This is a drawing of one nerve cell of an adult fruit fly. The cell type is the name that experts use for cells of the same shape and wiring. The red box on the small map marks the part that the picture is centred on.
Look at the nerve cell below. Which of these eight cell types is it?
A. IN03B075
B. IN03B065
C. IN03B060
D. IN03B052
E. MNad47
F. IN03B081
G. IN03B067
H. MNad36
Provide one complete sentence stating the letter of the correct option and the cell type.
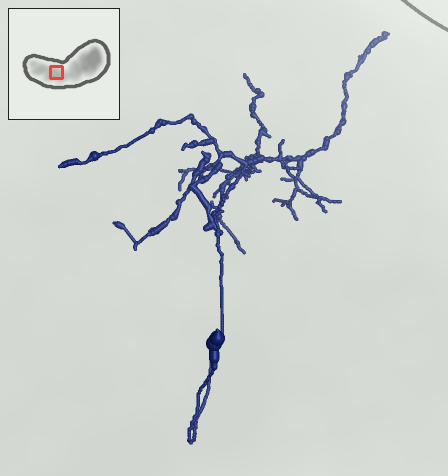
The neuron is a cell of type IN03B081, the type in option F.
